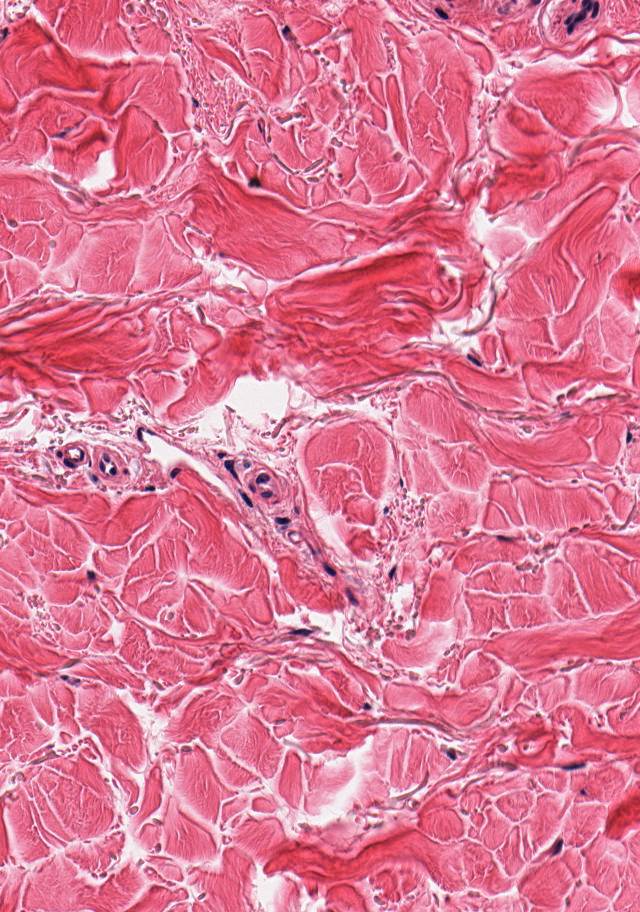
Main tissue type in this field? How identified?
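What I'm looking at is dermis. Thick, strongly eosinophilic collagen bundles fill the whole field, running in many different directions.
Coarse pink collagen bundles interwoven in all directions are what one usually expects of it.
Some bundles are cut across into irregular polygonal pink profiles, others lengthwise into elongated bands. Cells are sparse, just scattered small, dark, slender nuclei between the bundles.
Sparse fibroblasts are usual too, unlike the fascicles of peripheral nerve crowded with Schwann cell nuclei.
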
